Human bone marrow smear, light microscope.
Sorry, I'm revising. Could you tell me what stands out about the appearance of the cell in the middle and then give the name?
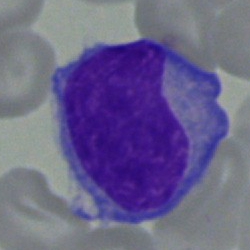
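Position first: the nucleus lies toward the left side, with most of the cytoplasm on the right. Next, the chromatin is dark purple and fairly condensed, mottled and patchy in texture. Granules are absent from the cytoplasm, and so are vacuoles. The cell is a blast.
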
